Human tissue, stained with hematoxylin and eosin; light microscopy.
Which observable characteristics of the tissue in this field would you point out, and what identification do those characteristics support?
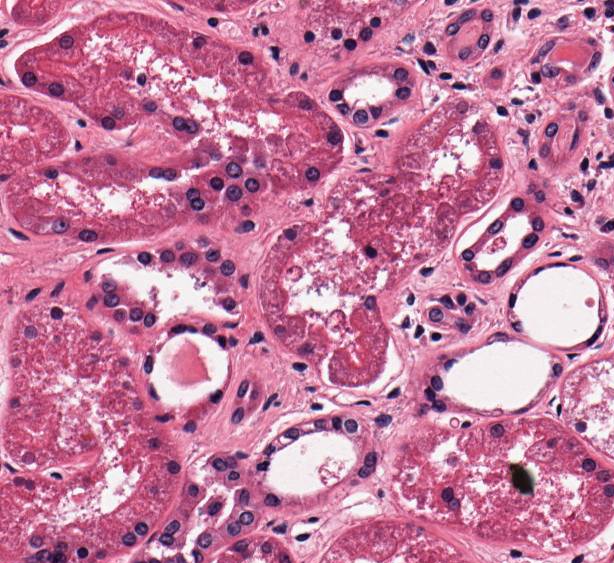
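Arrangement: tubules in cross and oblique section pack the field, little tissue between. Large tubules, left and centre: tall lining cells, abundant granular pink cytoplasm, round dark nuclei toward the base. Right side: smaller tubules, lower lining cells, wide rounded mostly empty lumens. Name: renal cortex.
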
